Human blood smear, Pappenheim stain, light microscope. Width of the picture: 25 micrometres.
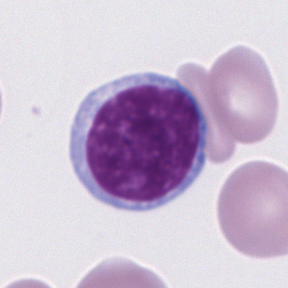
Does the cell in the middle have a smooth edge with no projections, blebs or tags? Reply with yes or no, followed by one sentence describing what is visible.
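Yes. The outline of the cell is round and smooth.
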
